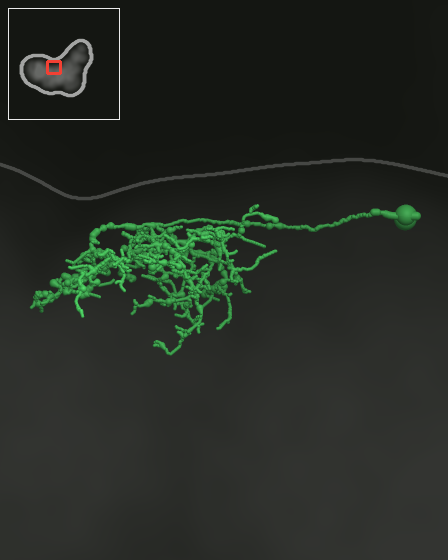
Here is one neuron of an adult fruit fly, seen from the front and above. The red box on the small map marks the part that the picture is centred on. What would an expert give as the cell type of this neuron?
SMP338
